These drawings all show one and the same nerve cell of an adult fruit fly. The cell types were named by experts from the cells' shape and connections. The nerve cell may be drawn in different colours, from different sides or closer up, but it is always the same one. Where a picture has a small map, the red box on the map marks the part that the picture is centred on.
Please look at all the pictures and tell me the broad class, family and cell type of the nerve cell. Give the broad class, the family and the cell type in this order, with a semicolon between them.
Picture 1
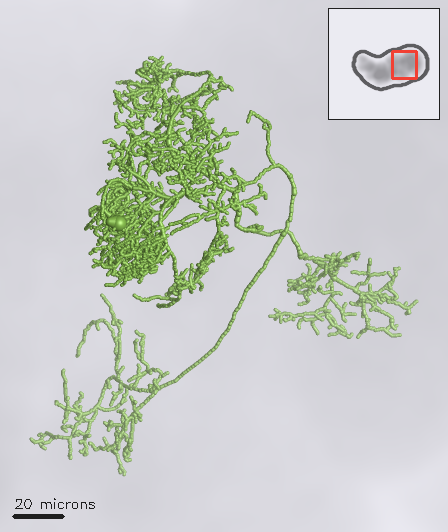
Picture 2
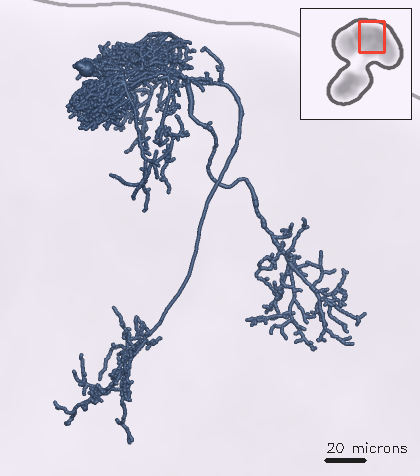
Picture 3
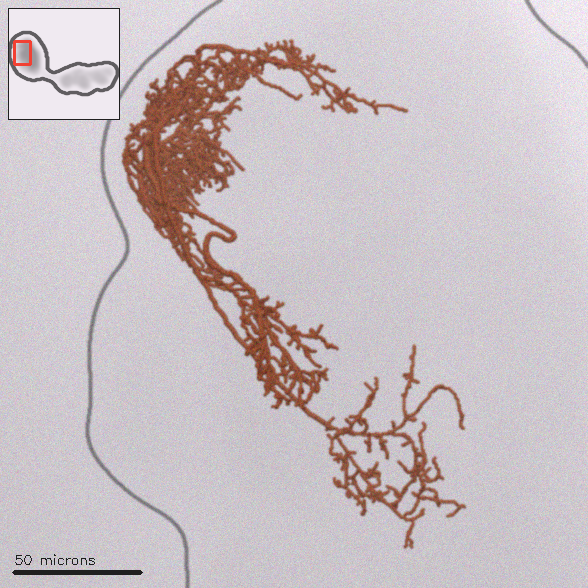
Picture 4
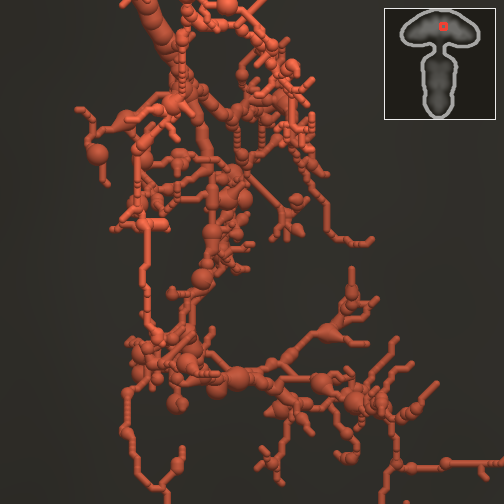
central-brain intrinsic neuron; MBON; MBON32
